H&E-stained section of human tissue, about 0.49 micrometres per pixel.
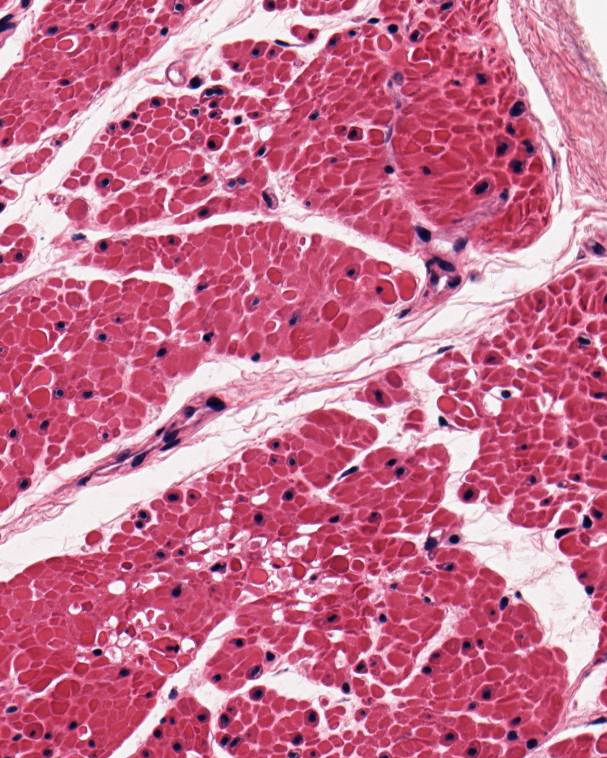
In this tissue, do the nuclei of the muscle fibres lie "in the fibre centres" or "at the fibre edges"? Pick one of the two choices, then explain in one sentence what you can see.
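In the fibre centres. Where a nucleus is seen, it is a single dark round nucleus lying centrally within the cell profile.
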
